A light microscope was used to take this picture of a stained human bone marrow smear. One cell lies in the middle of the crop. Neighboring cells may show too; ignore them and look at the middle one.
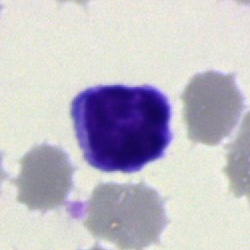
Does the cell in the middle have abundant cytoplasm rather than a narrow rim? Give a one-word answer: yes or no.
No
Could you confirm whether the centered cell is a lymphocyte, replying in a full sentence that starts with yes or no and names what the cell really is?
Yes, the crop's central cell is a lymphocyte.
